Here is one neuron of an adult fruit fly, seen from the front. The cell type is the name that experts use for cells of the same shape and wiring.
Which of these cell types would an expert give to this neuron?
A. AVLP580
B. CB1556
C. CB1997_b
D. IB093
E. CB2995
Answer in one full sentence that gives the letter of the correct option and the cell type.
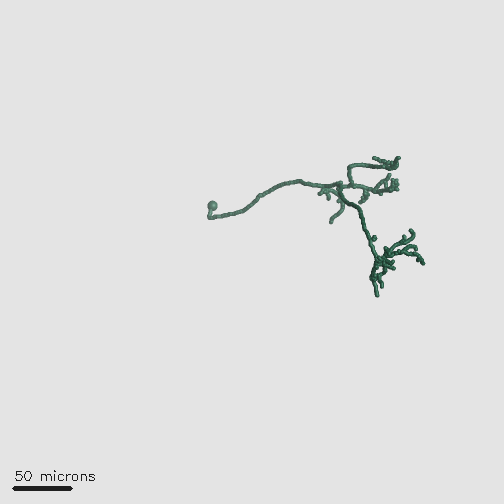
The neuron is a member of cell type CB2995, given in option E.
